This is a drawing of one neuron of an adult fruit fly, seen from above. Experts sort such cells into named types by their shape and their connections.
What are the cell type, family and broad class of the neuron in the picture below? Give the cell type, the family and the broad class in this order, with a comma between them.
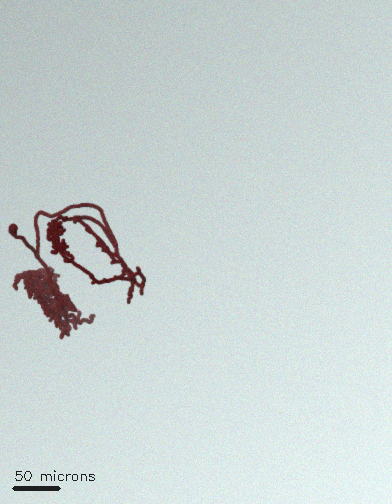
LoVP63, LoVP, visual projection neuron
